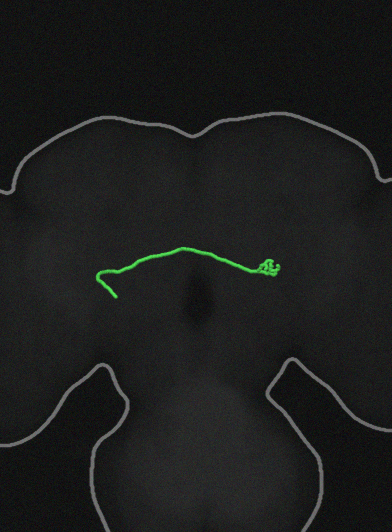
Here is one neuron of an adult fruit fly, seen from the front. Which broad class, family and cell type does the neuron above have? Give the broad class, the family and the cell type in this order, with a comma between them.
sensory neuron entering the brain, class olfactory, ORN_DP1l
